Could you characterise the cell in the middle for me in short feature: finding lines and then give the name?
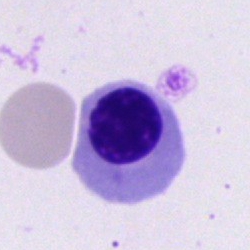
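Nucleus: off-centre, toward the top of the cell
Cytoplasm: abundant, pale lavender-blue, in its widest band below the nucleus
Chromatin: dense, staining dark purple
Outline: smooth, without surface projections
Name: erythroblast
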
